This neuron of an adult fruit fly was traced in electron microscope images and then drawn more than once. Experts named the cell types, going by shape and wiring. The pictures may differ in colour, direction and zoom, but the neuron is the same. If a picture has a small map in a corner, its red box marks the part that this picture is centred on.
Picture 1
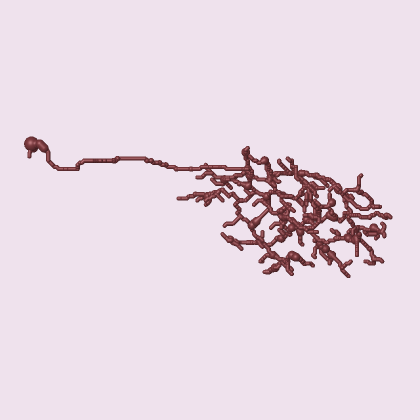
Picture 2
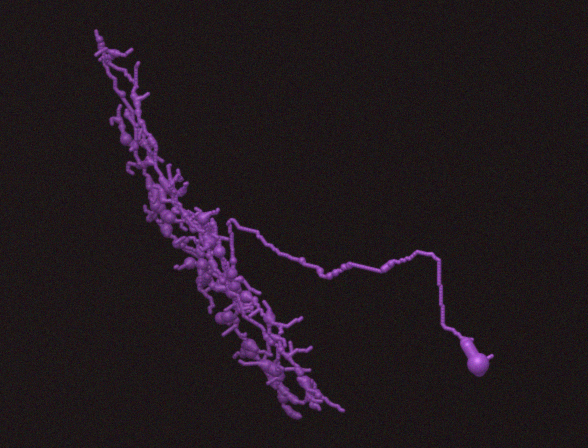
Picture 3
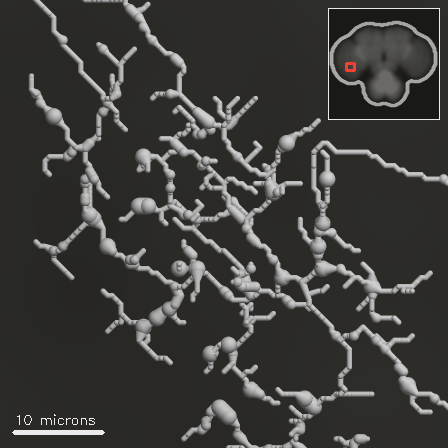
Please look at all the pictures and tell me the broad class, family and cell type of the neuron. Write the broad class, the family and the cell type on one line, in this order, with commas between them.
optic-lobe intrinsic neuron, Cm, Cm11a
